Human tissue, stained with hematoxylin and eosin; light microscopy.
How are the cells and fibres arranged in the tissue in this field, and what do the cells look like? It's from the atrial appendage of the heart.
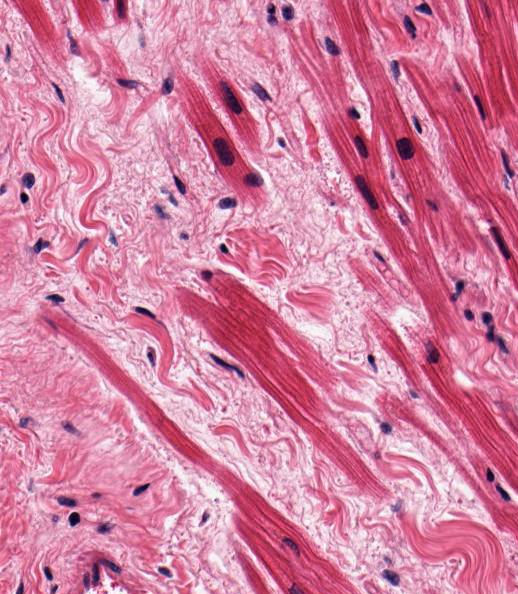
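What strikes me first is that the muscle fibre cytoplasm takes a deeper red than the stroma around it. Between the fibres, the connective tissue holds wavy pink collagen bundles, and small dark nuclei, spindle-shaped and oval, are scattered through it. I don't find any fat cells in the field.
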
